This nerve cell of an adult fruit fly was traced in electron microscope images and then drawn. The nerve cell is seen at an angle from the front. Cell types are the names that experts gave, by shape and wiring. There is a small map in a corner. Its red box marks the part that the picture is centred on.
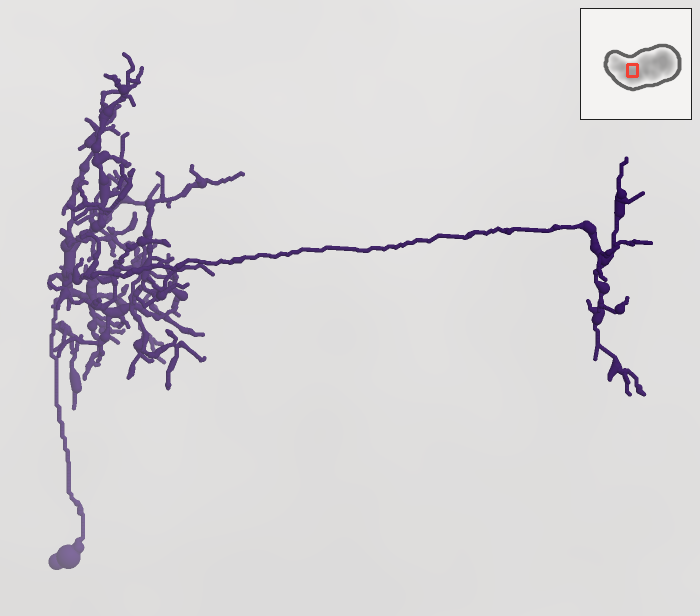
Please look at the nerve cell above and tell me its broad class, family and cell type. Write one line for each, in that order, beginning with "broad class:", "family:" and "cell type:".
broad class: optic-lobe intrinsic neuron
family: Tlp
cell type: Tlp12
